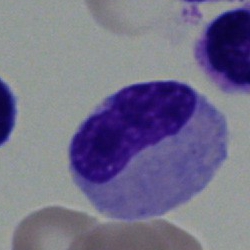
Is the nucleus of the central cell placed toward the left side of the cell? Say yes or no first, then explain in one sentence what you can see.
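Yes. The nucleus is elongated and bean-shaped, lying against the upper-left side of the cell.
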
